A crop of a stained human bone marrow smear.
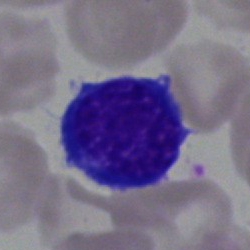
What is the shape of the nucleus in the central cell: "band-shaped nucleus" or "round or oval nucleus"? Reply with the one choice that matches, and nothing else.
Round or oval nucleus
